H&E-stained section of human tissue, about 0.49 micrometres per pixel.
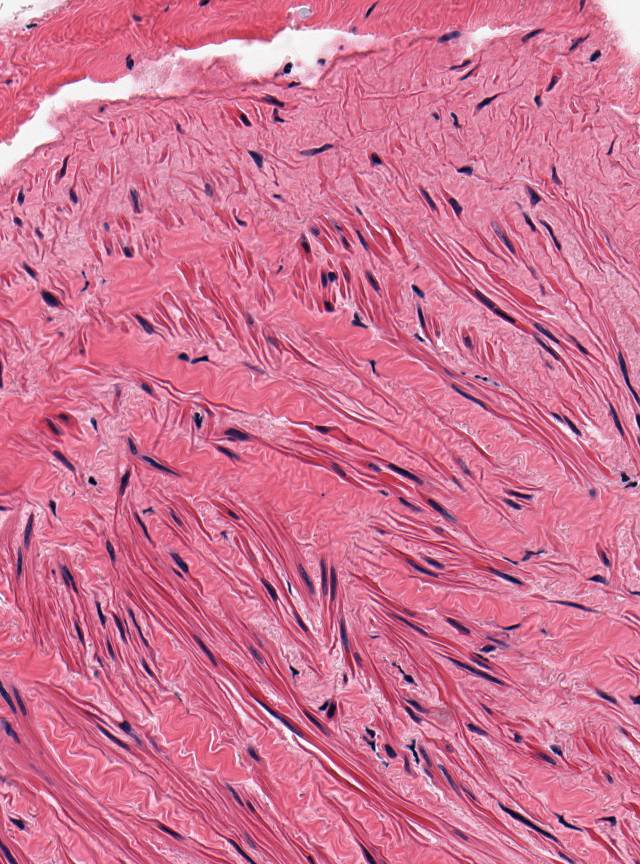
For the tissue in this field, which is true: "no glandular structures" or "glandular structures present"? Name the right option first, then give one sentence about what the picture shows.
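No glandular structures. No epithelium, glands or fat cells are present anywhere in the field.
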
